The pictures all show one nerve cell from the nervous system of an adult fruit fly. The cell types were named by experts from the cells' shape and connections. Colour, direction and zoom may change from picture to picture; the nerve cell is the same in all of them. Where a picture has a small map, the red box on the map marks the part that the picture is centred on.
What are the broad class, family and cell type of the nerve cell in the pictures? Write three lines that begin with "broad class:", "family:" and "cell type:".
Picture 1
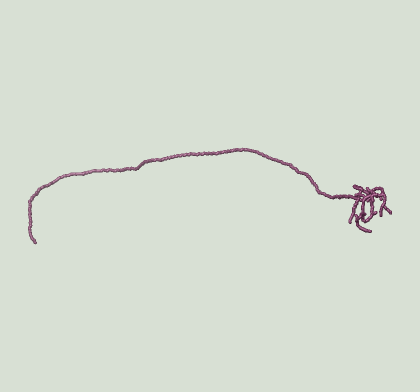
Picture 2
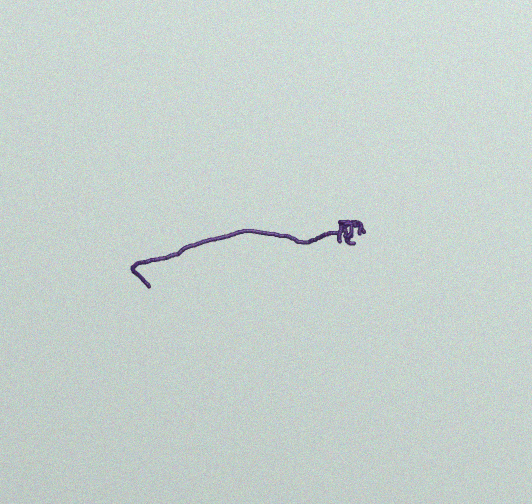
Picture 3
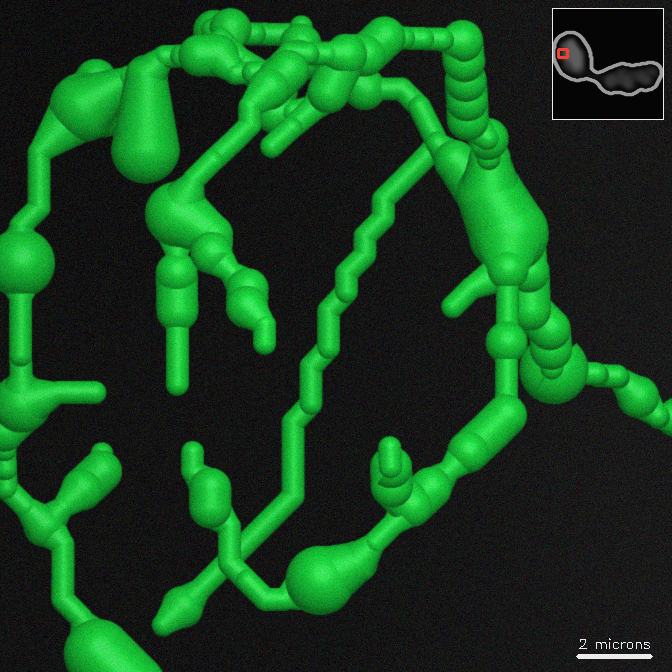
broad class: sensory neuron entering the brain
family: class olfactory
cell type: ORN_DL1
